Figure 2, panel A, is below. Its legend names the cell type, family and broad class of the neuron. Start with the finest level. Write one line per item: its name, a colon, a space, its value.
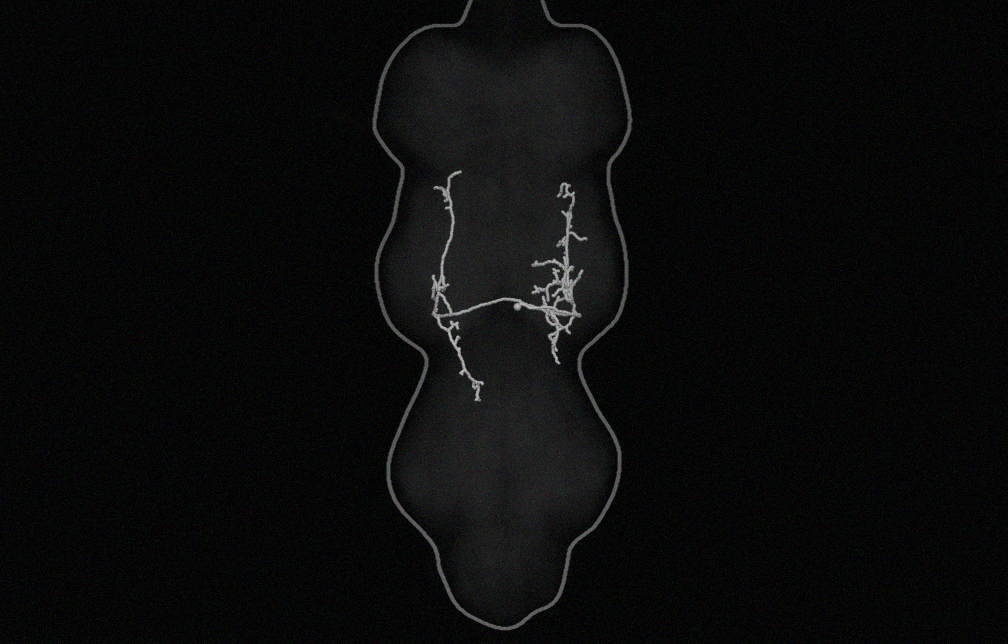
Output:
cell type: IN19B087
family: hemilineage 19B
broad class: nerve-cord intrinsic neuron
